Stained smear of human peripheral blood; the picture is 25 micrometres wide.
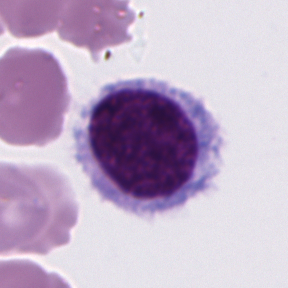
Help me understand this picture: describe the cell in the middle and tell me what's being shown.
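Start with the outer edge of the cytoplasm: it is fuzzy and ragged, with many fine, short projections all the way around. Now the nucleus, which is round to slightly oval, with no indentation or lobes. You won't find distinct nucleoli in it, and the cytoplasm shows no distinct coloured granules. This is a hairy cell.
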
